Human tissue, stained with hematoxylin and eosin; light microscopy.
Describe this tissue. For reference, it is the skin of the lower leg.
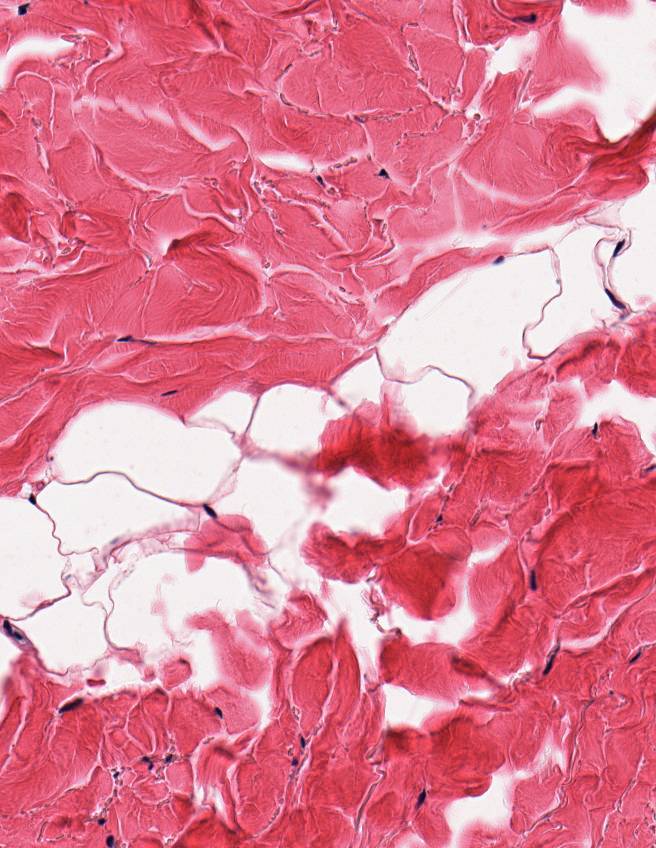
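Almost the entire field is filled by thick, densely packed bundles of pink-staining collagen running in many different directions. Cells are sparse: only a few small, dark, elongated nuclei lie between the bundles. There is no epithelium, and no glands, tubules or follicles appear among the collagen.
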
